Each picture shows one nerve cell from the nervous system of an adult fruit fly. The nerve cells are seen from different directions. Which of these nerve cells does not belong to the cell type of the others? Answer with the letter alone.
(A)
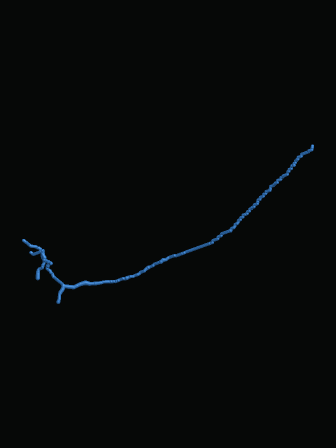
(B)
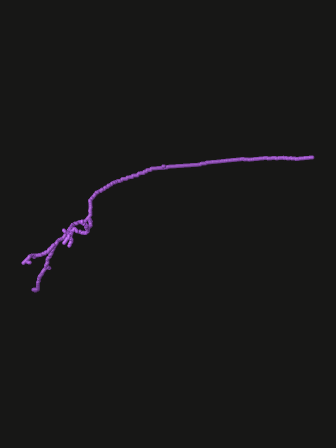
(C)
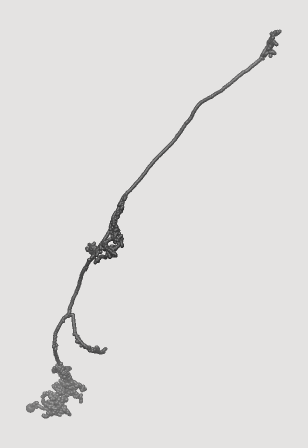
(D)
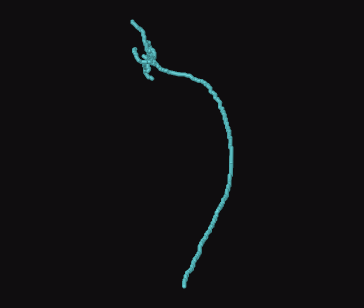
C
